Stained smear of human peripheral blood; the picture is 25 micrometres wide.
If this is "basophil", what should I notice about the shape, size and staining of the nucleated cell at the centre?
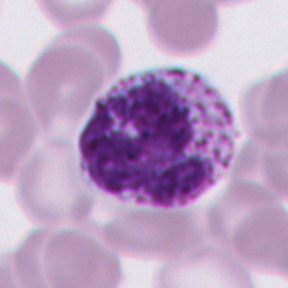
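Cell about 13 micrometres across.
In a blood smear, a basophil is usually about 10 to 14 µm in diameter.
Size therefore fits a basophil. Coarse dark purple granules scattered through the cytoplasm; some lie over the nucleus and blur its edges.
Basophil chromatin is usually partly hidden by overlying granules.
The granules over the nucleus agree with that. Granules also reach the cell edge, giving a speckled outline; the widest area of cytoplasm lies on the right side.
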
